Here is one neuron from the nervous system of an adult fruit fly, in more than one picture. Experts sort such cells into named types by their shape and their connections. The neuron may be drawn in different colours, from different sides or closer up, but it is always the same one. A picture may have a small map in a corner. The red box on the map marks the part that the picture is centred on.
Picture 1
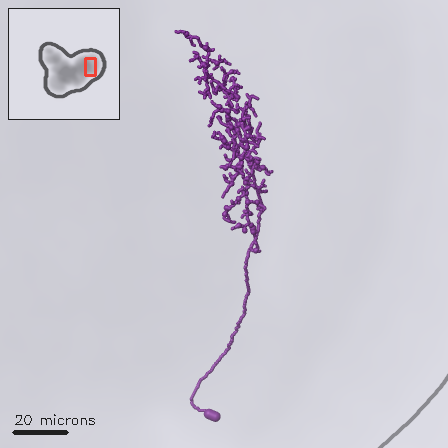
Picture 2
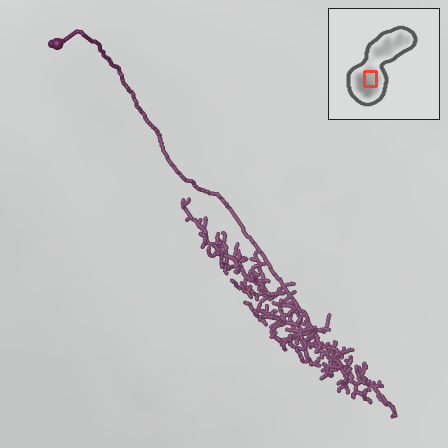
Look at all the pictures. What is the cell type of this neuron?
Pm1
